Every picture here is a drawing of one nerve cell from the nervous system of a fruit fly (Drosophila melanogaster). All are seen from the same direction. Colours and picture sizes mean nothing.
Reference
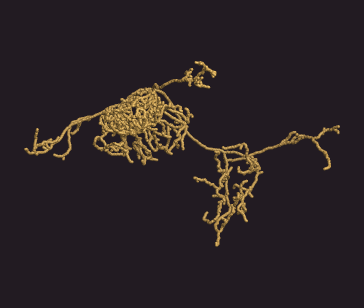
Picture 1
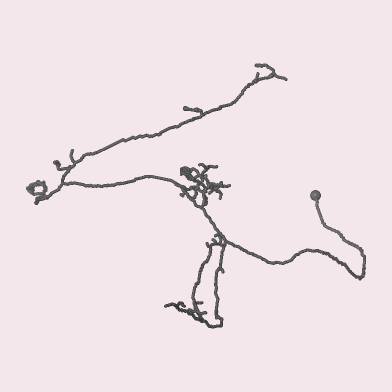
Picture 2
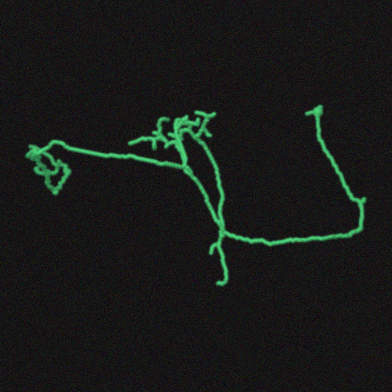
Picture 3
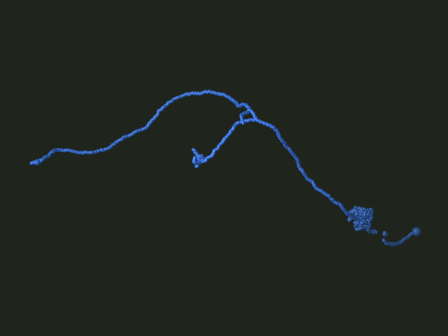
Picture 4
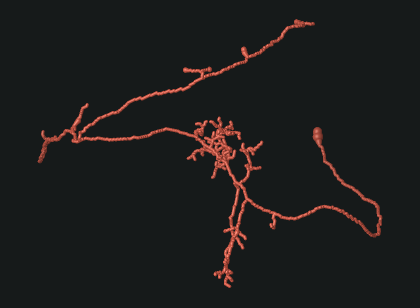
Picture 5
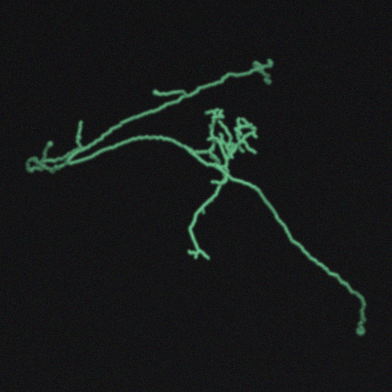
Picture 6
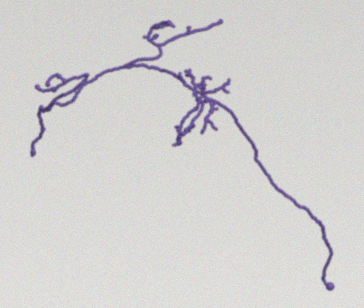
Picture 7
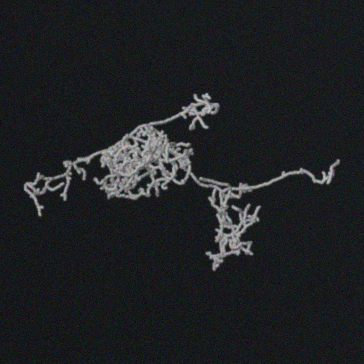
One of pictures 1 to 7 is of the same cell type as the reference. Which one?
Picture 7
